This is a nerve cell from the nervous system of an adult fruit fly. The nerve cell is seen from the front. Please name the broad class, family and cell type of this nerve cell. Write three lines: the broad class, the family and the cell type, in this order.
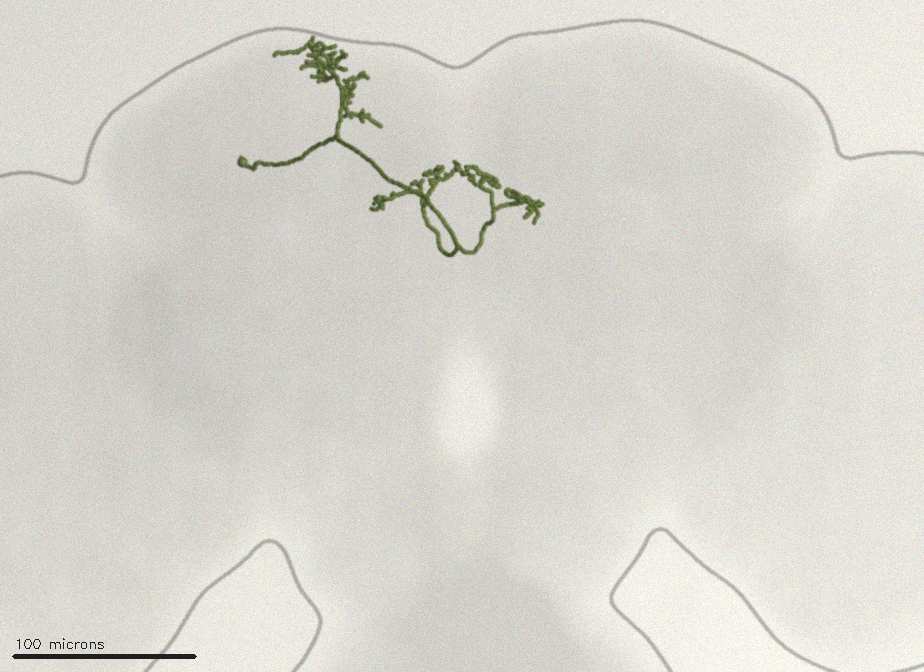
central-brain intrinsic neuron
hemilineage DL1_dorsal
FB8A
